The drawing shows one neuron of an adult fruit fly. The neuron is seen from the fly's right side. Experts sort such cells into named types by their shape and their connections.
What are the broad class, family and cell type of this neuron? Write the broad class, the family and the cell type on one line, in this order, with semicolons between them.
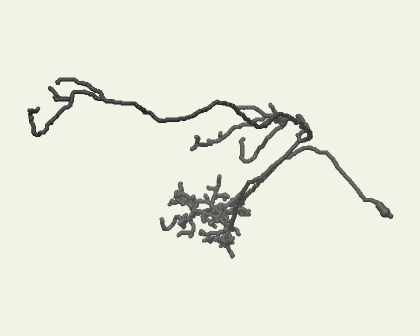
central-brain intrinsic neuron; hemilineage LHd1; CB1020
